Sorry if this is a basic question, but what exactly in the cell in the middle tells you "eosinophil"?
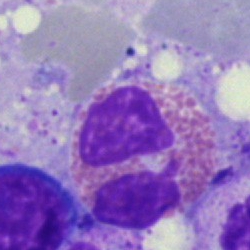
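Nucleus first: it is divided into two lobes, one lying above the other.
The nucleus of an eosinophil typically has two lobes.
So the two lobes here go with the name eosinophil. Then the cytoplasm: it is packed with orange-pink granules, which fill it all around the nucleus.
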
